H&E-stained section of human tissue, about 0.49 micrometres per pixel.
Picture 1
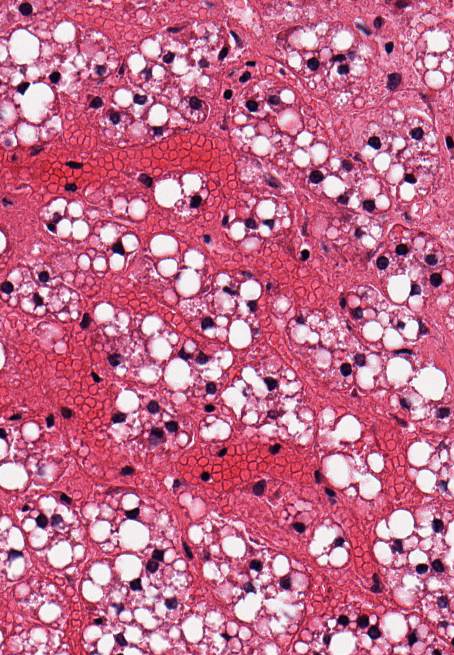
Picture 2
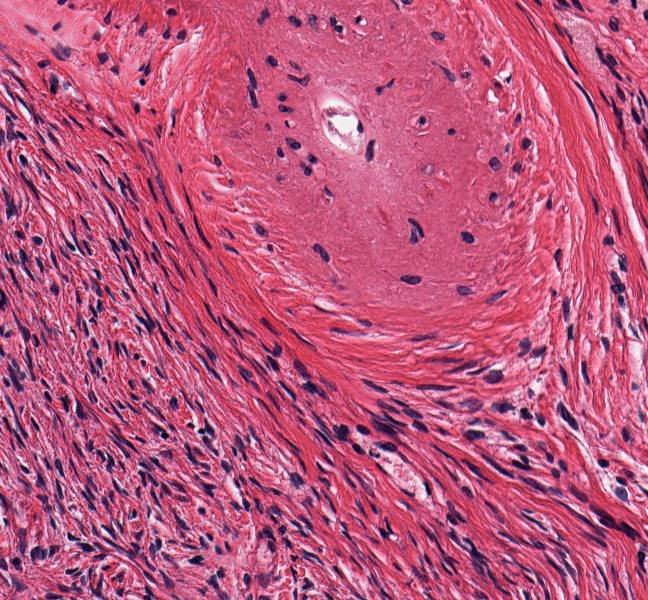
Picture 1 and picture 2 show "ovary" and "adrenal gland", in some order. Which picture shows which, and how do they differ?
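Let's take them in turn: picture 1 is the adrenal gland, picture 2 the ovary. Look at the nest cells in picture 1: their cytoplasm is filled with round clear vacuoles of varying size, many larger than the small, round, dark nuclei beside them. Between the nests, the channels are thin-walled vessels tightly packed with red blood cells. In picture 2, a rounded, pale-pink, sparsely nucleated nodule sits in the upper centre, set within more cellular spindle-cell tissue. Along its lower and right edges, eosinophilic fibres and spindle cells curve concentrically around it, and the lower left is packed with spindle cells in streaming, interlacing bundles. No epithelium appears anywhere in picture 2.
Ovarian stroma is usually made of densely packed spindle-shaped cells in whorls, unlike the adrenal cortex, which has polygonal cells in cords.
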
